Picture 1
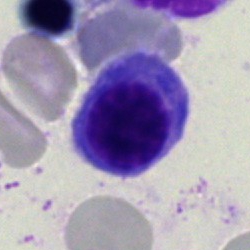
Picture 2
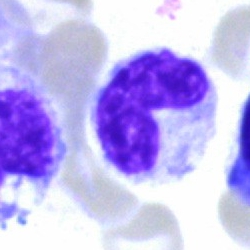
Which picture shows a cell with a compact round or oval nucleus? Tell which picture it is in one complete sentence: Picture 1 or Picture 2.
In Picture 1, the cell's nucleus takes the form of one compact round or oval mass.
